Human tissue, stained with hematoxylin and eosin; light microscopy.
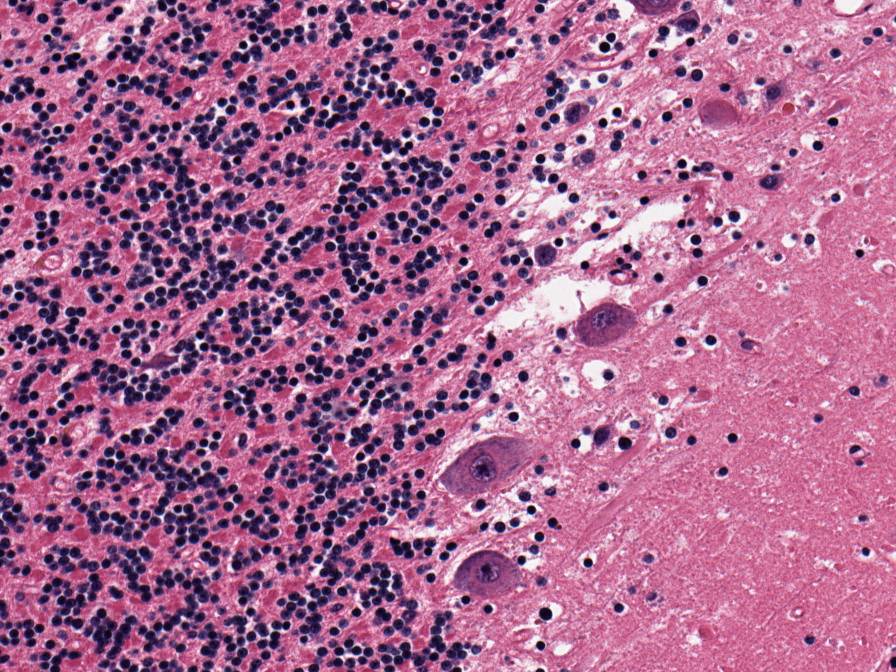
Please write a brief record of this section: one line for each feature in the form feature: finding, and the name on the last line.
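Left half: densely cellular layer, crowded dark nuclei
Granule cells: small, round, dark nuclei, hardly any visible cytoplasm
Islands: small, pale pink, no nuclei, among granule cells
Right part: pale pink, sparsely cellular layer
Purkinje cells: abundant purplish-pink cytoplasm, pale round nucleus, one prominent dark nucleolus
Name: cerebellum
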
